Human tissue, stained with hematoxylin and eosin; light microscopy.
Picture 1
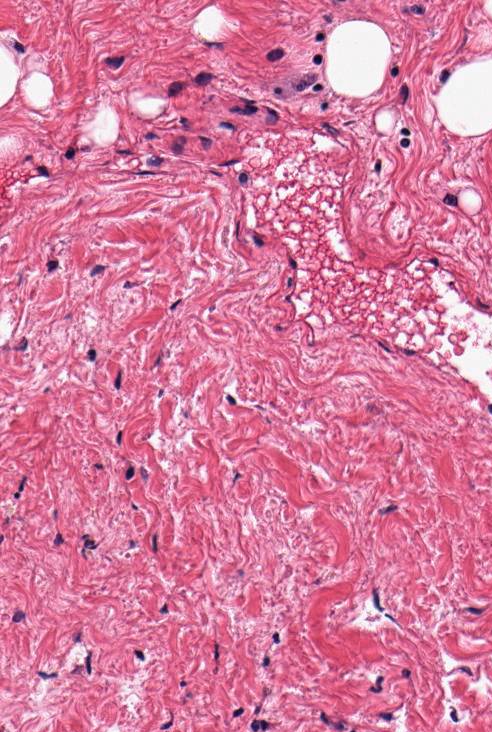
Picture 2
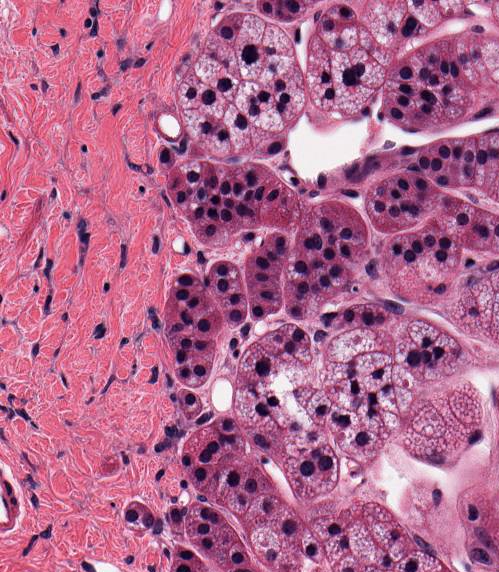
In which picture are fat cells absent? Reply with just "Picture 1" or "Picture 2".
Picture 2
